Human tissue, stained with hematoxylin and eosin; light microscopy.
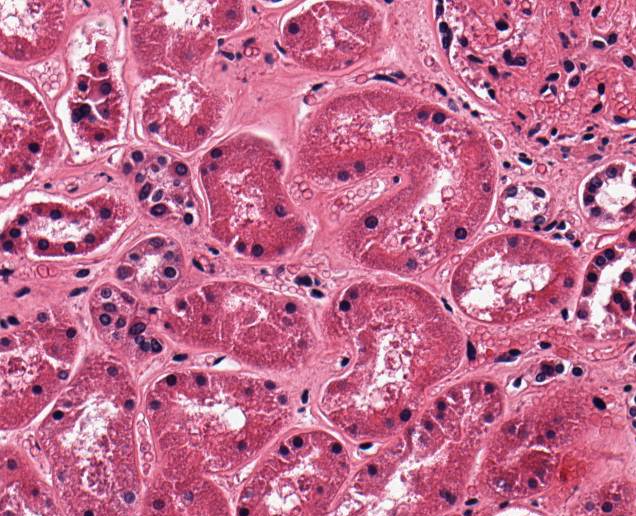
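Renal cortex, haematoxylin and eosin. Closely set tubules in cross and oblique section, separated only by thin stromal strands. Lining mostly a single layer of tall cuboidal cells, abundant granular deeply eosinophilic cytoplasm; round dark nuclei, one per cell, toward the base. Lumens irregular, containing pale fluffy eosinophilic material.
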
